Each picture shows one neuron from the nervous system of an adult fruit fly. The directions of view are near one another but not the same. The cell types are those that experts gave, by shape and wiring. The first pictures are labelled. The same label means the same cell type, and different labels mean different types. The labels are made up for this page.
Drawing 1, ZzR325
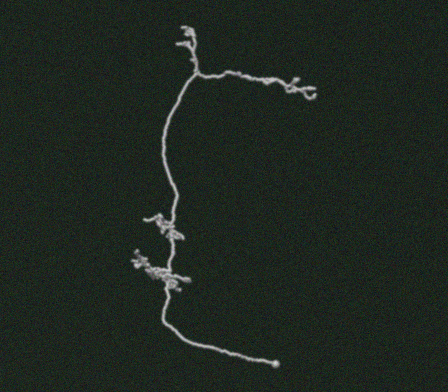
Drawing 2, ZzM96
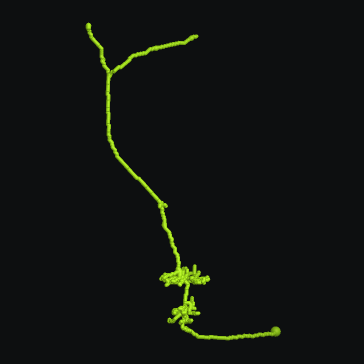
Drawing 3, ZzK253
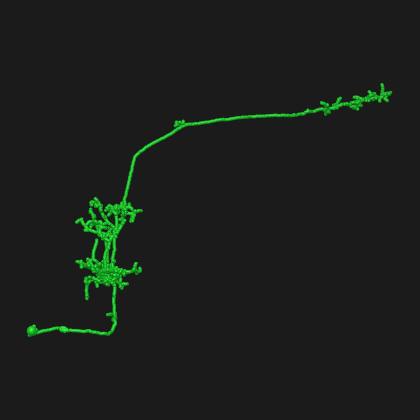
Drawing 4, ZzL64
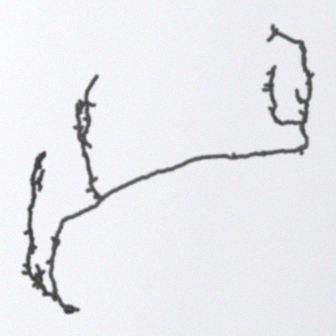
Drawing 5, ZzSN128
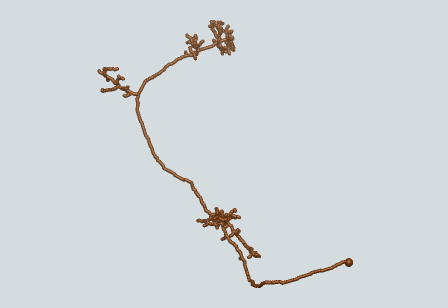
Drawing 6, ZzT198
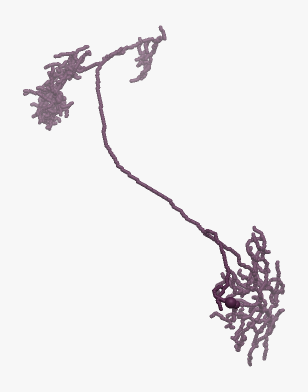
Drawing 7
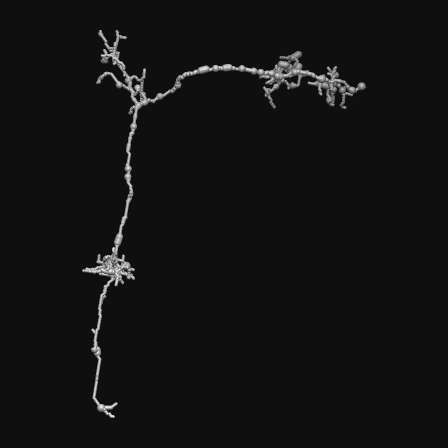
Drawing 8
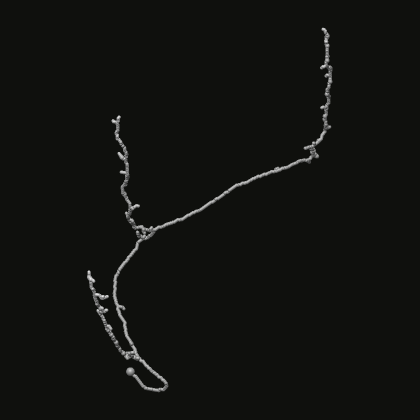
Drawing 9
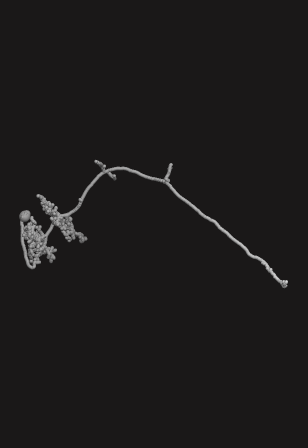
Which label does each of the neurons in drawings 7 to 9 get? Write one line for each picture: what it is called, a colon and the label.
7: ZzSN128
8: ZzL64
9: ZzM96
